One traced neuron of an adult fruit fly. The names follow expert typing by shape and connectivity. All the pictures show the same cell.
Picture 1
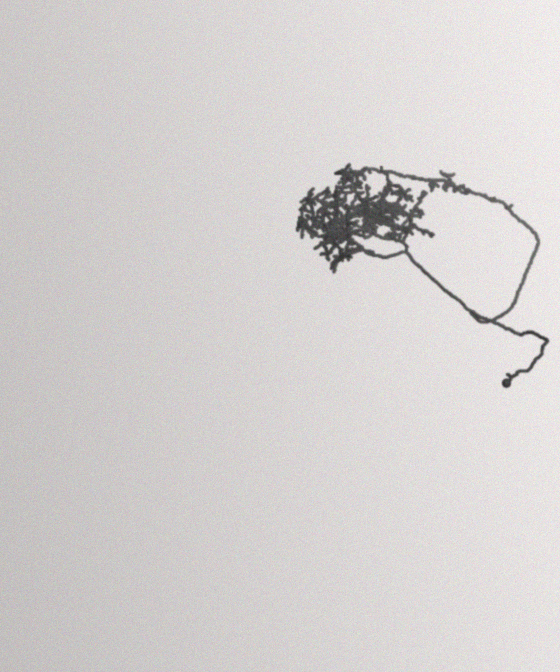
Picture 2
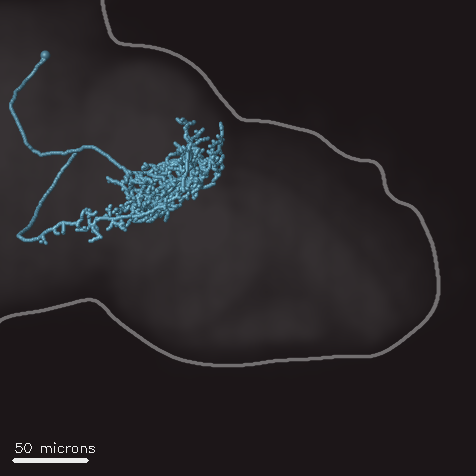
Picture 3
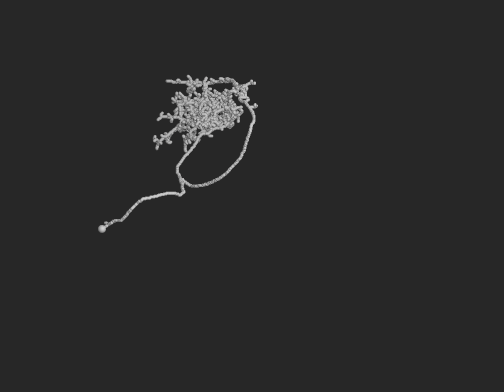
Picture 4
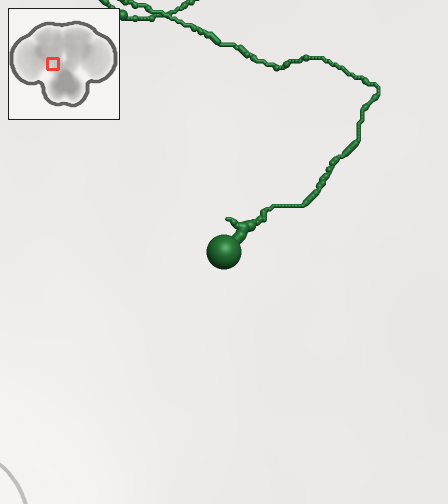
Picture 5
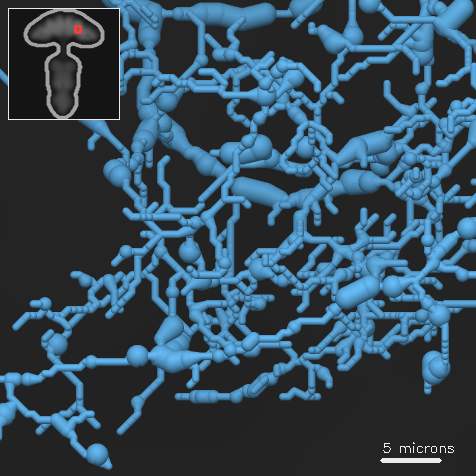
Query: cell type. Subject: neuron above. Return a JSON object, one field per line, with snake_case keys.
{
 "cell_type": "PVLP089"
}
